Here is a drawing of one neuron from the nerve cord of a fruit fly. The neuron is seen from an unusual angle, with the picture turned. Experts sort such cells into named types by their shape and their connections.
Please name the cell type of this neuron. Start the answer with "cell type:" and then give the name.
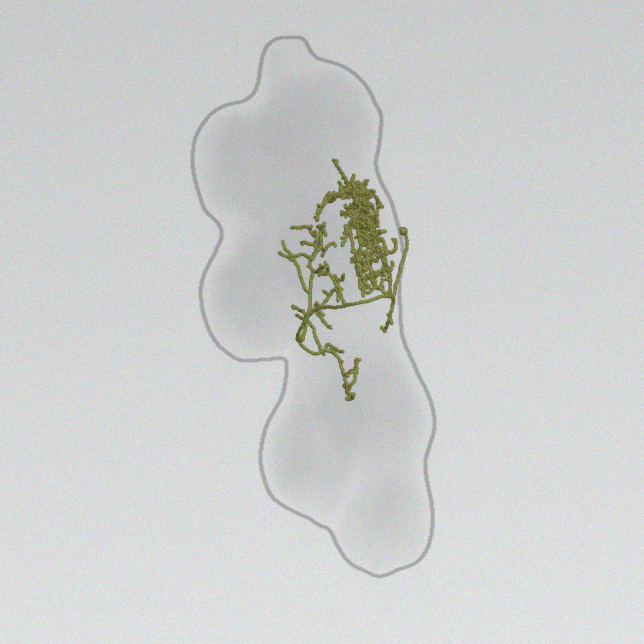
cell type: IN19B031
